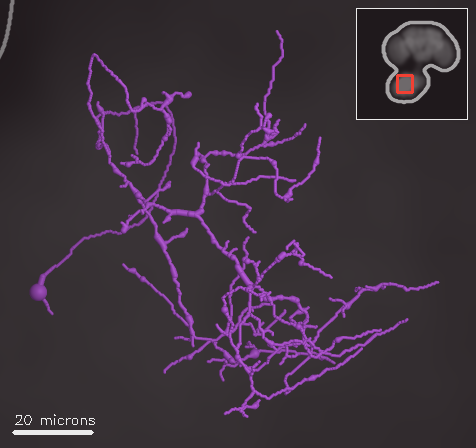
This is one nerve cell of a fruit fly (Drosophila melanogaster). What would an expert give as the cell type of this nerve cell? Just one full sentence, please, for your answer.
It is IN03A062_e that names the cell type of this nerve cell.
